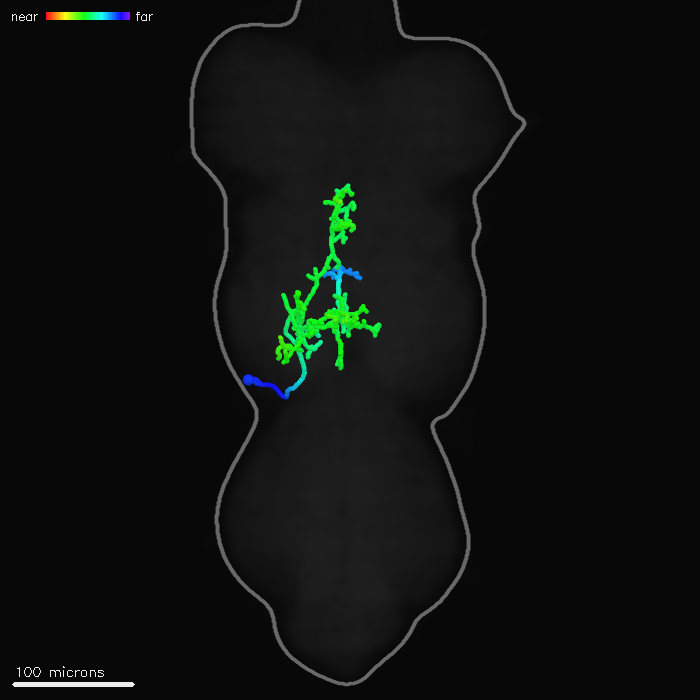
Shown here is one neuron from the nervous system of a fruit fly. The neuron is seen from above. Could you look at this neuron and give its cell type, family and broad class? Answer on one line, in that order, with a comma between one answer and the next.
IN21A032, hemilineage 21A, nerve-cord intrinsic neuron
